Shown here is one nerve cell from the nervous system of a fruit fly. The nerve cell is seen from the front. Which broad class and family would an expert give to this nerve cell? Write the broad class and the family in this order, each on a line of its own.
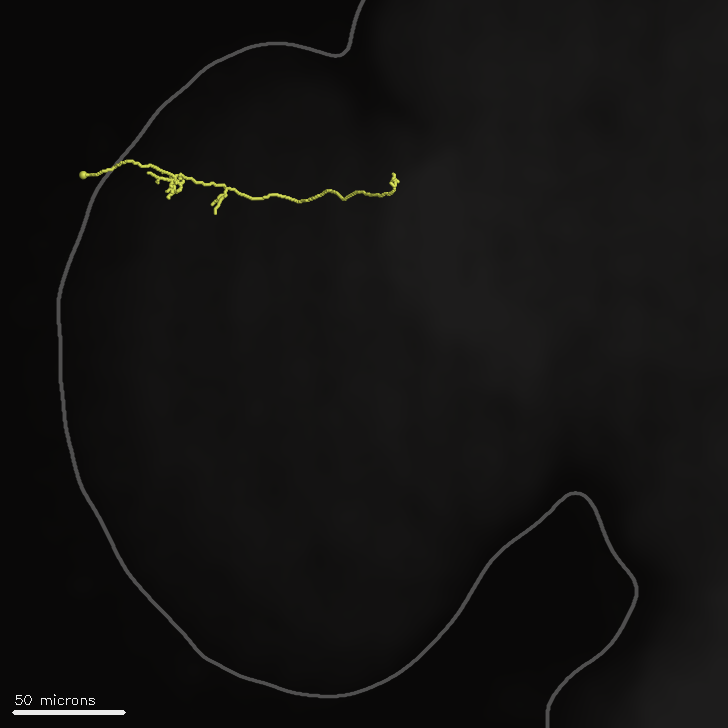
optic-lobe intrinsic neuron
Tm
